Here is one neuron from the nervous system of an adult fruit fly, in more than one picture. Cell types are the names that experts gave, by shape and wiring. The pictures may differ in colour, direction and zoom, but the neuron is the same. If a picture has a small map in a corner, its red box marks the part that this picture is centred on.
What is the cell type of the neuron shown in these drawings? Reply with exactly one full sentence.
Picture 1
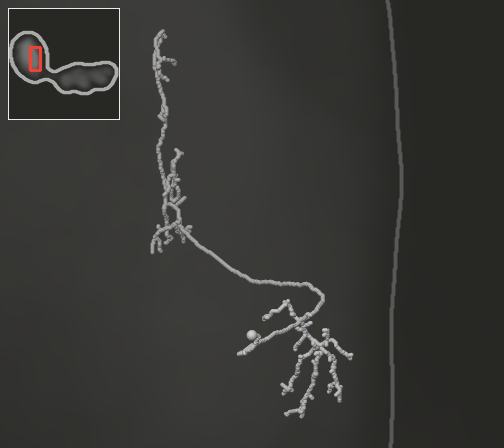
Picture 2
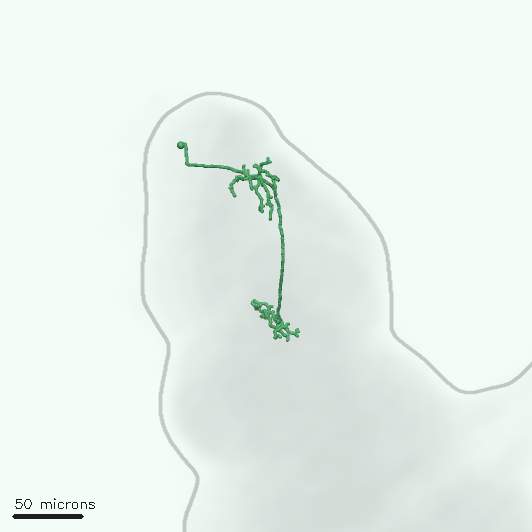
What this neuron is, by cell type, is MeTu4f.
